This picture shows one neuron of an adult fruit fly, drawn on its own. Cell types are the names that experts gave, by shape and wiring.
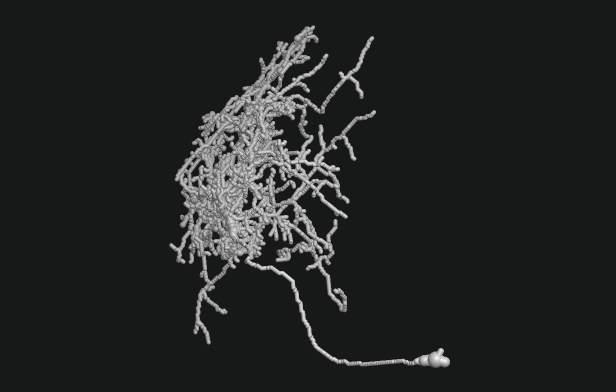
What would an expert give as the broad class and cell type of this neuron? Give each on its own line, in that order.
central-brain intrinsic neuron
IB120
